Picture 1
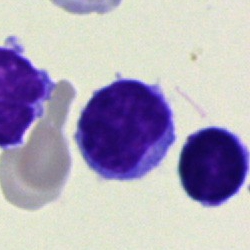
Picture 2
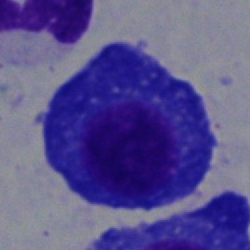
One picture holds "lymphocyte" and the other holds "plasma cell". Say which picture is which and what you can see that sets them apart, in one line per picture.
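Picture 1: lymphocyte. The cytoplasm is a narrow pale blue rim, widest at the lower right.
Picture 2: plasma cell. The cytoplasm is abundant and stains deep blue.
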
